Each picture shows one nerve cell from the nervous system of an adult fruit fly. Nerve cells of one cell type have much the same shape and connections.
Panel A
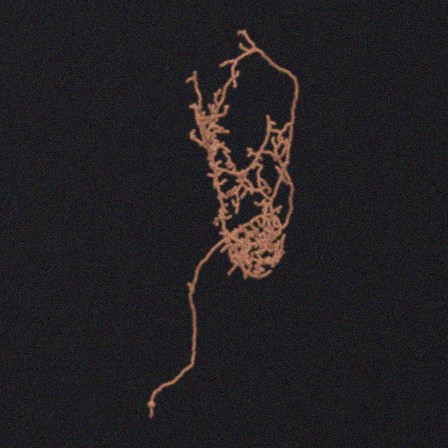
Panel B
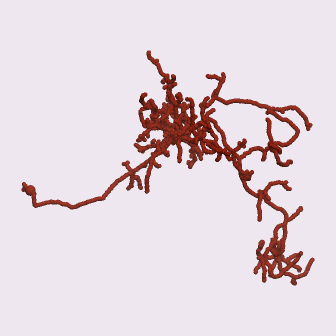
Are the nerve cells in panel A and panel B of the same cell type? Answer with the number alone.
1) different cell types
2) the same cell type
1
